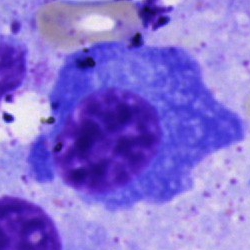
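Plasma cell, the cell in the middle of a stained human bone marrow smear under the light microscope. Its outline is irregular, with several blunt bulges along the upper and right edges. The chromatin is dark purple and clumped, with paler gaps between the clumps. The cytoplasm stains blue and is abundant, covering more area than the nucleus.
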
